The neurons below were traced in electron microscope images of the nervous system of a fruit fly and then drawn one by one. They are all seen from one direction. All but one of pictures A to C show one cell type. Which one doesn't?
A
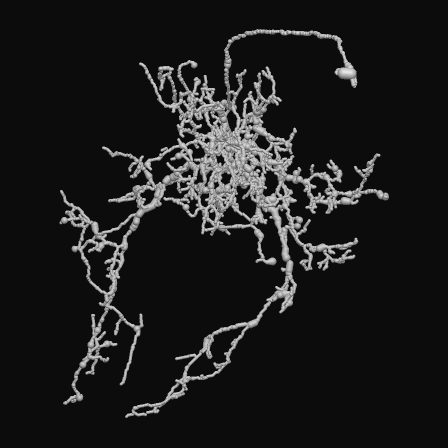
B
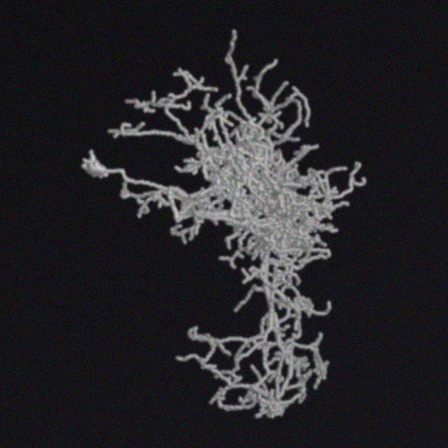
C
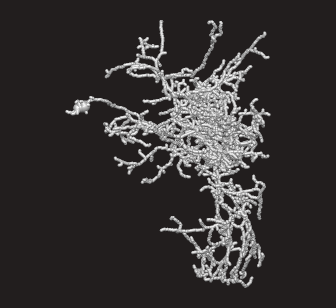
Picture A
